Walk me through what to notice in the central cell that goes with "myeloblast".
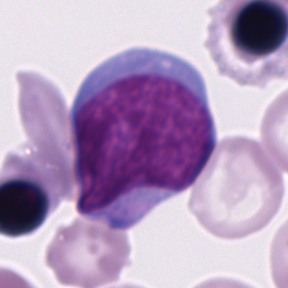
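Look first at the nucleus: it fills most of the cell.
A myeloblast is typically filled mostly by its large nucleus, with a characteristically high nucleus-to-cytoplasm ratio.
The chromatin here is fine and lacy, purple-magenta, without coarse dark clumps, which also fits.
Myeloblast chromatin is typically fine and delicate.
What doesn't fit is the irregular nucleus, with a crease or fold across it.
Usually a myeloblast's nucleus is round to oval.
The outline is roughly rounded but somewhat irregular, slightly pointed at the lower left.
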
